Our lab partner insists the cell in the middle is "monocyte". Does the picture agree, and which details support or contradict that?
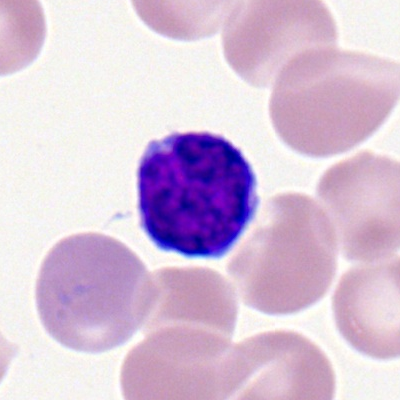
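Nucleus: it fills almost the whole cell, a feature that goes with lymphocyte.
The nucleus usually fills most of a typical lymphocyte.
Cytoplasm: there is little of it, only a thin blue rim at the cell's edge, and this speaks against monocyte.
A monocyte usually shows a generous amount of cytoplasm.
Chromatin: dense, dark purple and coarsely clumped, again on the side of lymphocyte.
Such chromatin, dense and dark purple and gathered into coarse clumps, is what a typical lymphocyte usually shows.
Vacuoles: none are visible, which also weighs against monocyte.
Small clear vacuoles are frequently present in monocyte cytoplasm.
The outline is nearly round, and no granules are visible in the cytoplasm. Taken together, these features make the cell a lymphocyte rather than a monocyte.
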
